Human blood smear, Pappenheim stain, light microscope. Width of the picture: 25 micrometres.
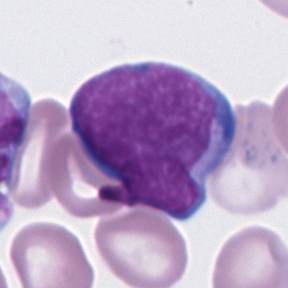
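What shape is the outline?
Irregular, the lower part bulging below the rounded upper part.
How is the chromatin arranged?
Finely stippled, evenly spread, without coarse dark clumps.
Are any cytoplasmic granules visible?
None.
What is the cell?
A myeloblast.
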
